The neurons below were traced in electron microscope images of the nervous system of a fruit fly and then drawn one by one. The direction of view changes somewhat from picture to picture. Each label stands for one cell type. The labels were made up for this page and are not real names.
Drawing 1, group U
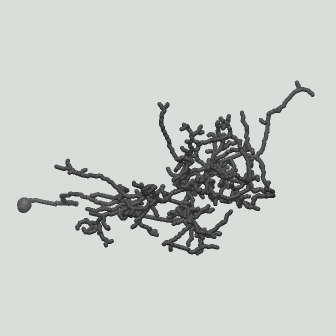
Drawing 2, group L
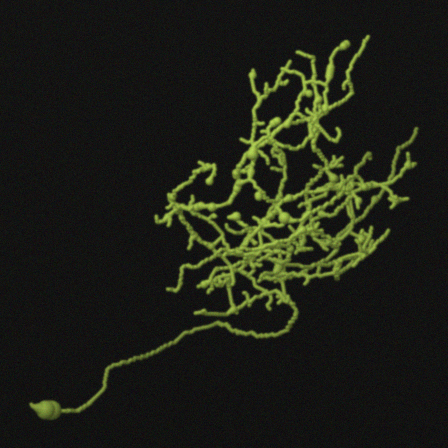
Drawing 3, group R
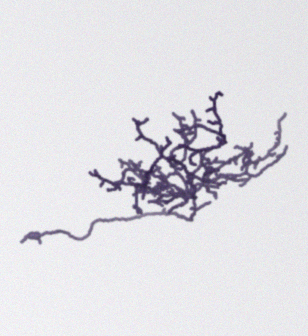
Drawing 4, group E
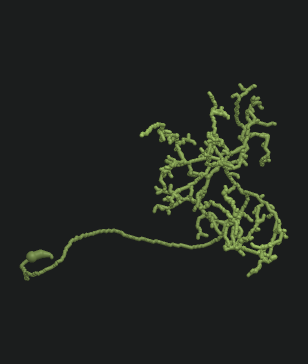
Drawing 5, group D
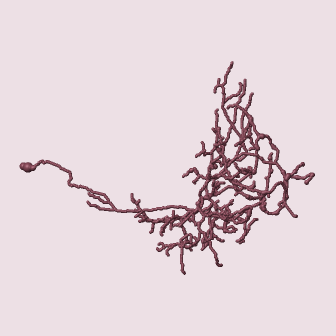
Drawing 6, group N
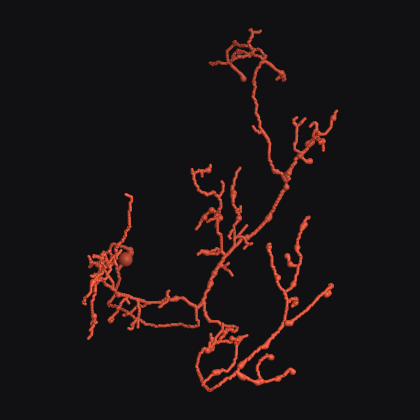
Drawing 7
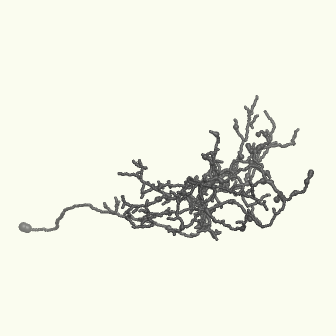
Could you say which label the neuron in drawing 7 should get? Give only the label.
group D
